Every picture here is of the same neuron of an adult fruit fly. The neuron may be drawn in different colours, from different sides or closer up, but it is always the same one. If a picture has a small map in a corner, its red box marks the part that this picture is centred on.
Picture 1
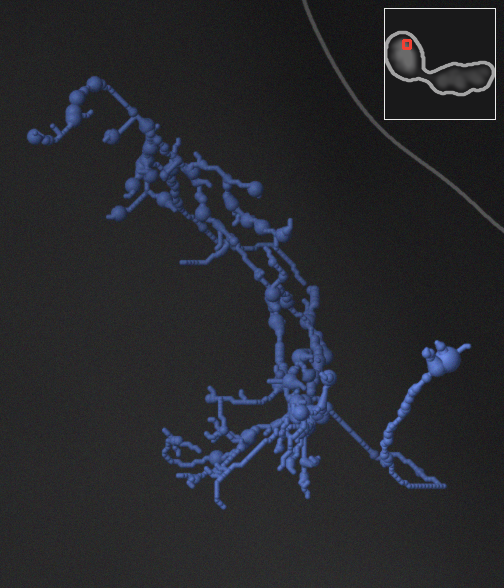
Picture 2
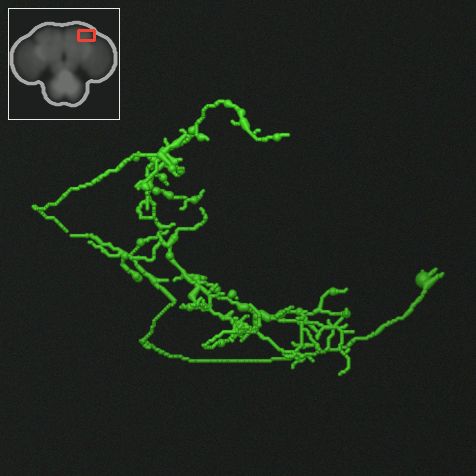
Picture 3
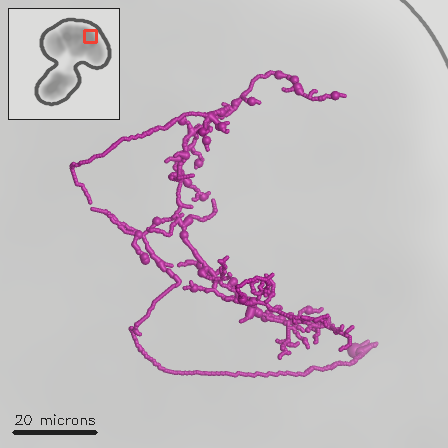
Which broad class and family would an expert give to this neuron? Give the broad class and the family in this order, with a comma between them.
central-brain intrinsic neuron, hemilineage SLPp&v1_posterior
